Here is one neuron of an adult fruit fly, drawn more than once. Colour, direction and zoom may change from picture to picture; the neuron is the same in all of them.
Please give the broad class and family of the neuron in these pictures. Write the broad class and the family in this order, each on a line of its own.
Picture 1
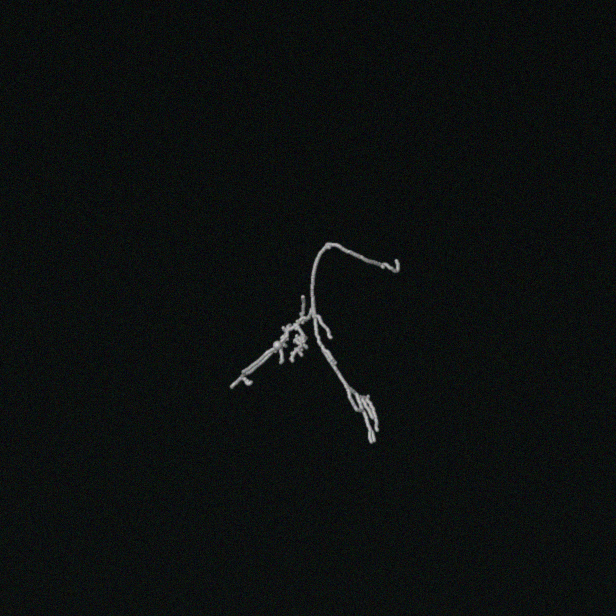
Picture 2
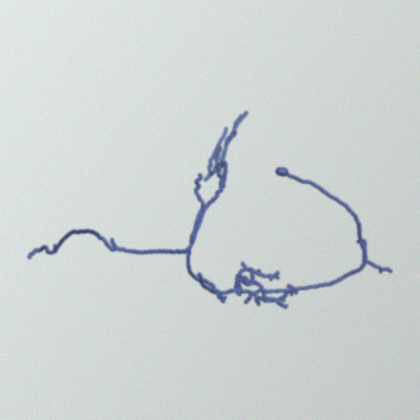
nerve-cord intrinsic neuron
hemilineage 18B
